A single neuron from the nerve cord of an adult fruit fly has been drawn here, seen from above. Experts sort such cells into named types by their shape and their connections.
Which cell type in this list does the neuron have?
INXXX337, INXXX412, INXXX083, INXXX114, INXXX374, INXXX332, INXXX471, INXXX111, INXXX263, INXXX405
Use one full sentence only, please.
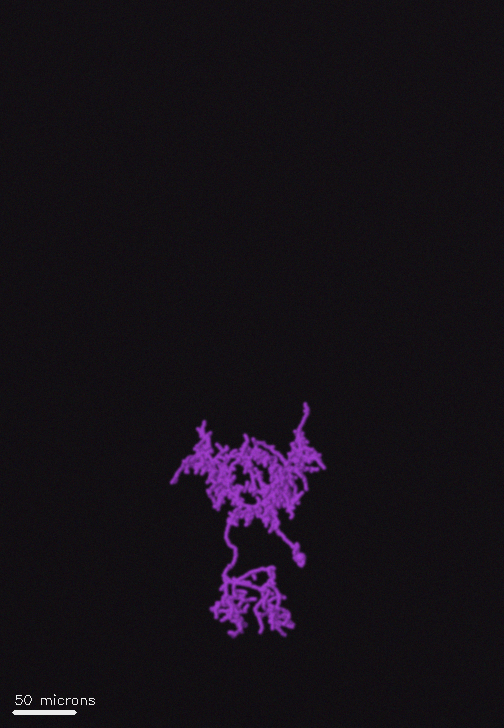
This neuron is included in the cell type INXXX111.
